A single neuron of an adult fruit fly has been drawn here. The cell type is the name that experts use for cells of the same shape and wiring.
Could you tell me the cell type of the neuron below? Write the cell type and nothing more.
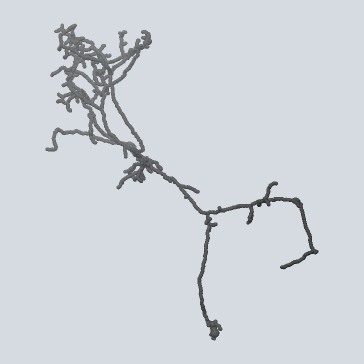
SMP247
